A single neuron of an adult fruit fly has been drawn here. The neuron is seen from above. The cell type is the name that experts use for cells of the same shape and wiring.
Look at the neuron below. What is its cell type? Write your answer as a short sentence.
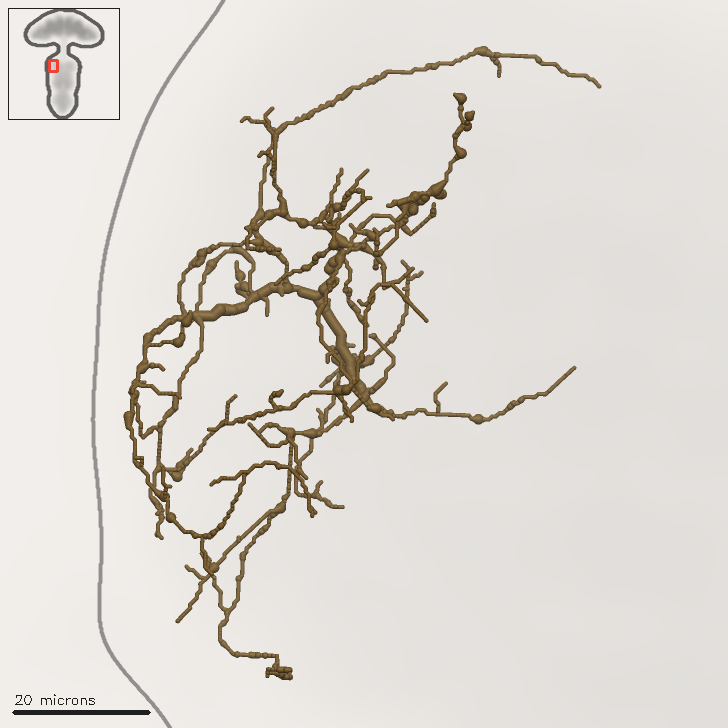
The cell type is IN20A.22A018.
